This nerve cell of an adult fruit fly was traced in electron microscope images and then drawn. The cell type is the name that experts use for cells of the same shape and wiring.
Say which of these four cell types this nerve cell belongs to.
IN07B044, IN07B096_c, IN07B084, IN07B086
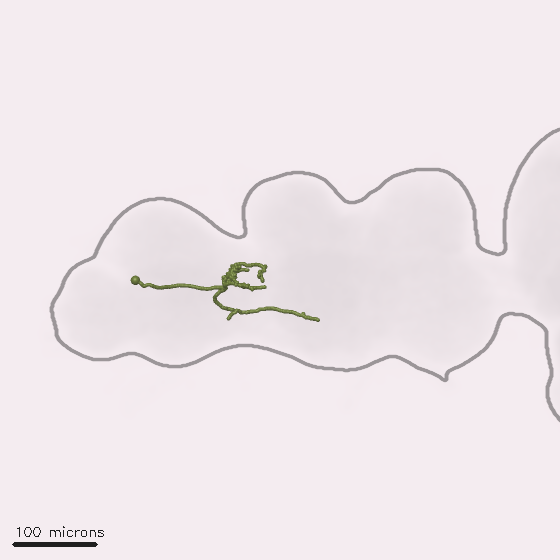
IN07B096_c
